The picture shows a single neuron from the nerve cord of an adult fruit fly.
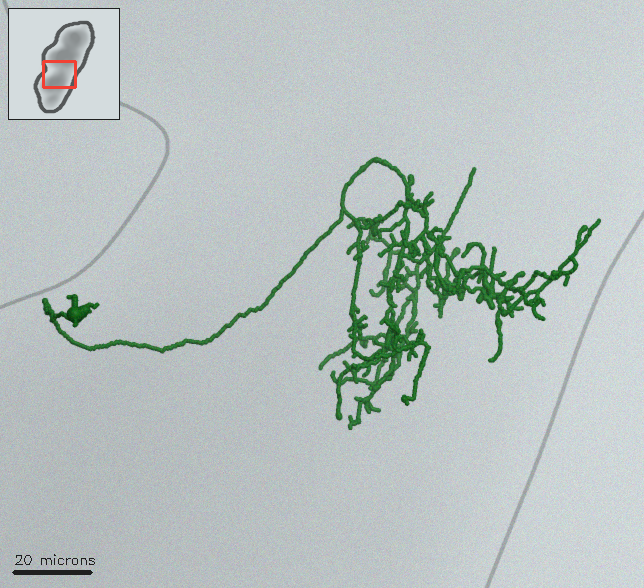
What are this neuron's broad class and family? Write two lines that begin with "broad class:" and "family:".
broad class: nerve-cord intrinsic neuron
family: hemilineage 07B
